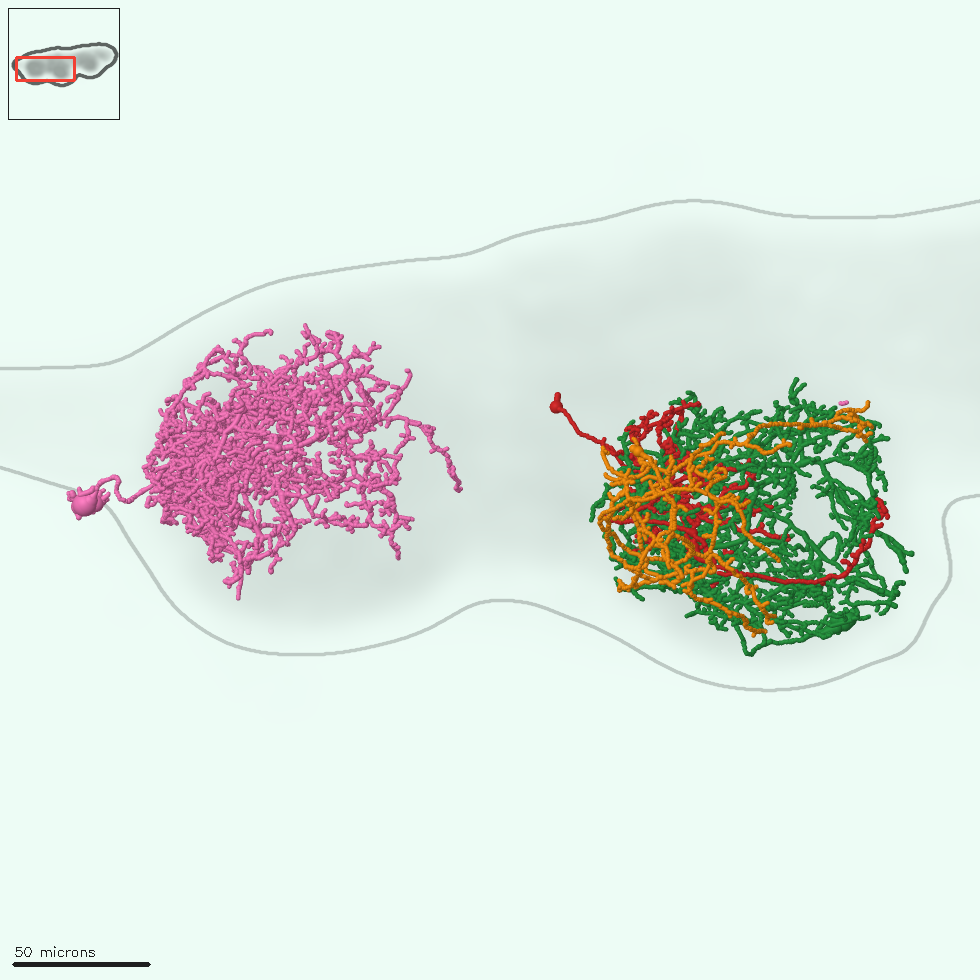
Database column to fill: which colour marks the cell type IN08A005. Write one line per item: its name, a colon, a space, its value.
colour: pink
